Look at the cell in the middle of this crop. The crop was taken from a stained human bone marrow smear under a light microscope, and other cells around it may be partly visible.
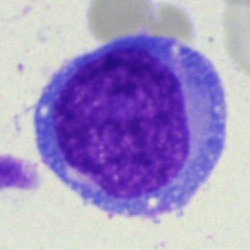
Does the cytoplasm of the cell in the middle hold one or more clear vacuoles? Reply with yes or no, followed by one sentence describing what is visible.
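Yes. A few small clear vacuoles sit near the outer edge of the cytoplasm.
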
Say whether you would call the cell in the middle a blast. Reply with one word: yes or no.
yes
